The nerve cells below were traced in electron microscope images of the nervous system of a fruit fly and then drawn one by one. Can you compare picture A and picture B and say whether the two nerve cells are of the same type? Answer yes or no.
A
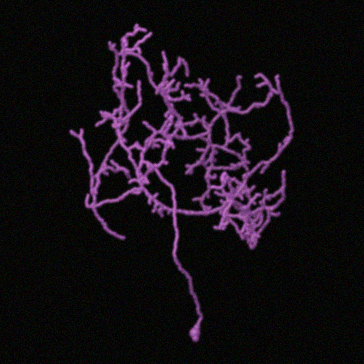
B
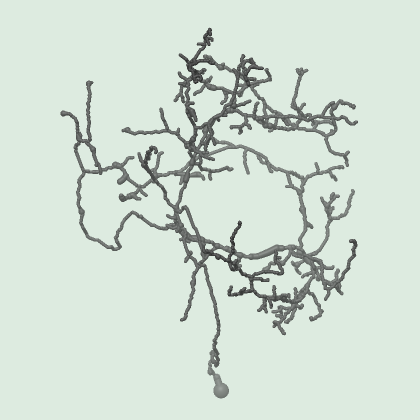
yes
